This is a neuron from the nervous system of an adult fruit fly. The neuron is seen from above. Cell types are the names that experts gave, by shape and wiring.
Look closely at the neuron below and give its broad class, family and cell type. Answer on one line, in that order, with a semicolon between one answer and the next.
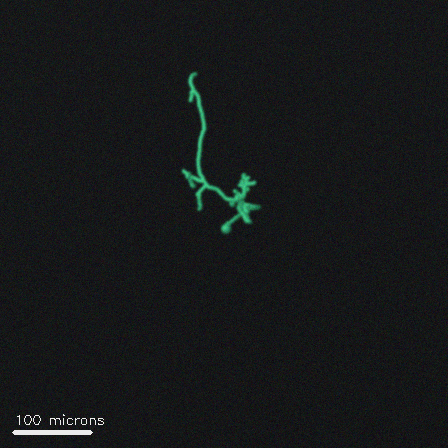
nerve-cord intrinsic neuron; hemilineage 06A; IN06A011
